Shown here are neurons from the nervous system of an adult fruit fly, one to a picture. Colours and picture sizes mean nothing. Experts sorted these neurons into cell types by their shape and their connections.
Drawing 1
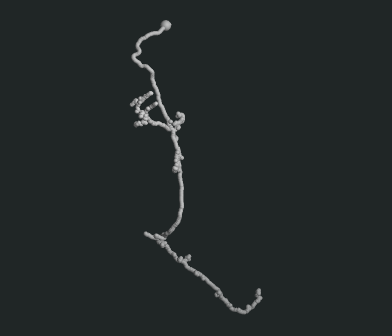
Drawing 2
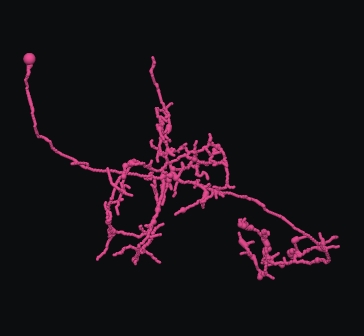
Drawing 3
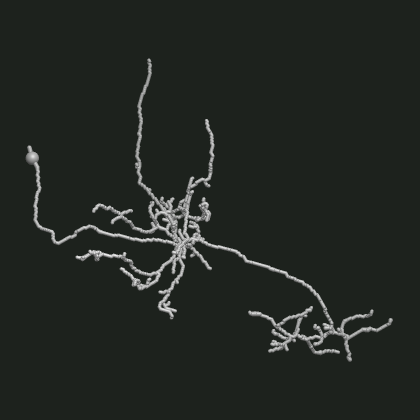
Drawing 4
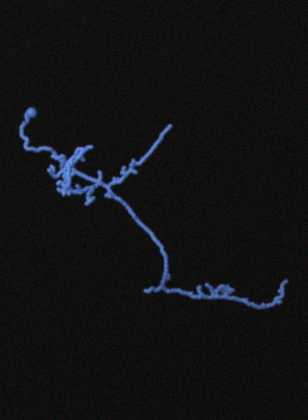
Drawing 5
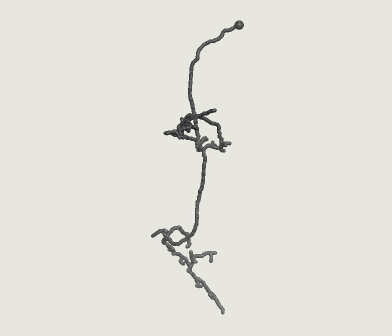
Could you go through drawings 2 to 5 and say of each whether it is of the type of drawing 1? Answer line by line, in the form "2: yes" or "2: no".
2: no
3: no
4: yes
5: yes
